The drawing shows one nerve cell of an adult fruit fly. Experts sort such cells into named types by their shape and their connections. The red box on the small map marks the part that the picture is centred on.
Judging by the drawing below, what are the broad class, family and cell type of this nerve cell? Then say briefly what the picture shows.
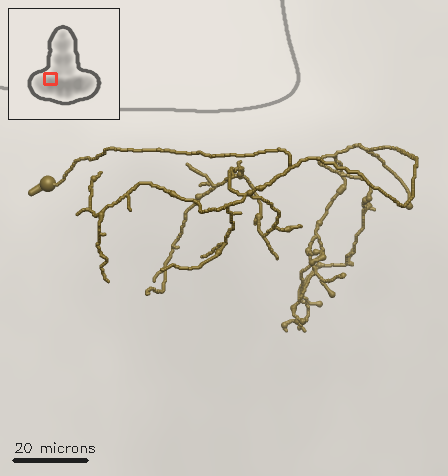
It is a central-brain intrinsic neuron. Its family is hemilineage LHp3. It is of cell type LHPV5h4. Its cell body lies on the left of the picture. By the scale bar it is about 110 microns wide in this view.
